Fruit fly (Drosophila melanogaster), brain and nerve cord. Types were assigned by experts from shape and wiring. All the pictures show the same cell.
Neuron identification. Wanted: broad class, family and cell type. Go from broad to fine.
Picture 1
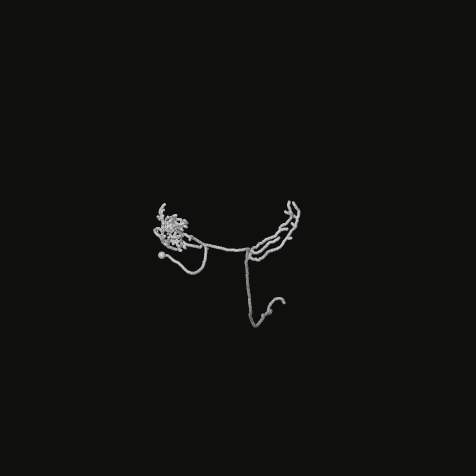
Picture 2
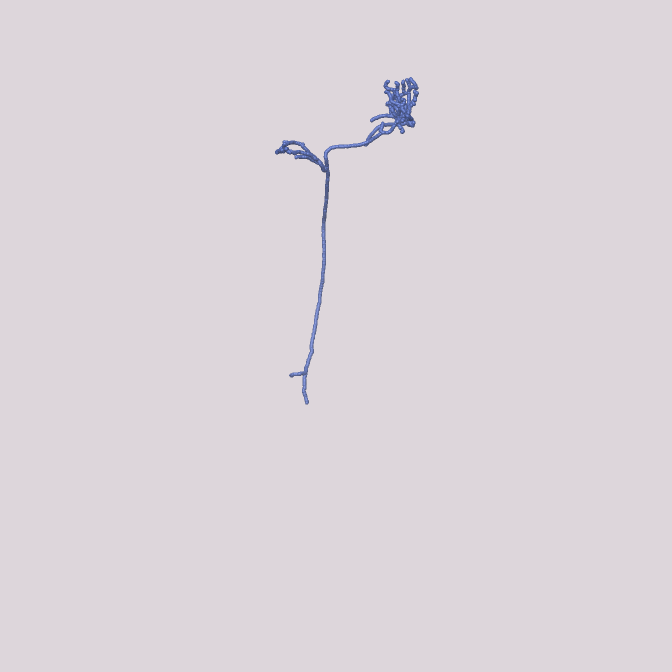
descending neuron; hemilineage LB7; DNg09_b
